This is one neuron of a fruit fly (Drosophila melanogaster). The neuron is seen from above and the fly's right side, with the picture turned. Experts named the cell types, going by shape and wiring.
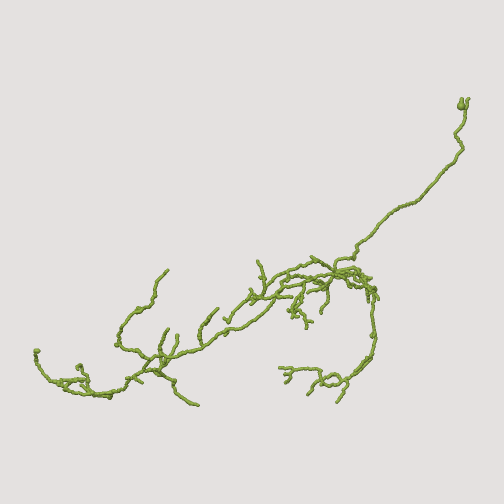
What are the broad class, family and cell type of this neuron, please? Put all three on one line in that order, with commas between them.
central-brain intrinsic neuron, hemilineage LHa2, LHAV2i4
